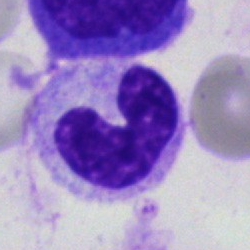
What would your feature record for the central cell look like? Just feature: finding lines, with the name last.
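Nucleus: kidney-shaped, indentation facing upward
Chromatin: dark purple, coarsely clumped
Nucleoli: none visible
Cytoplasm: pale lilac-grey
Name: band neutrophil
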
